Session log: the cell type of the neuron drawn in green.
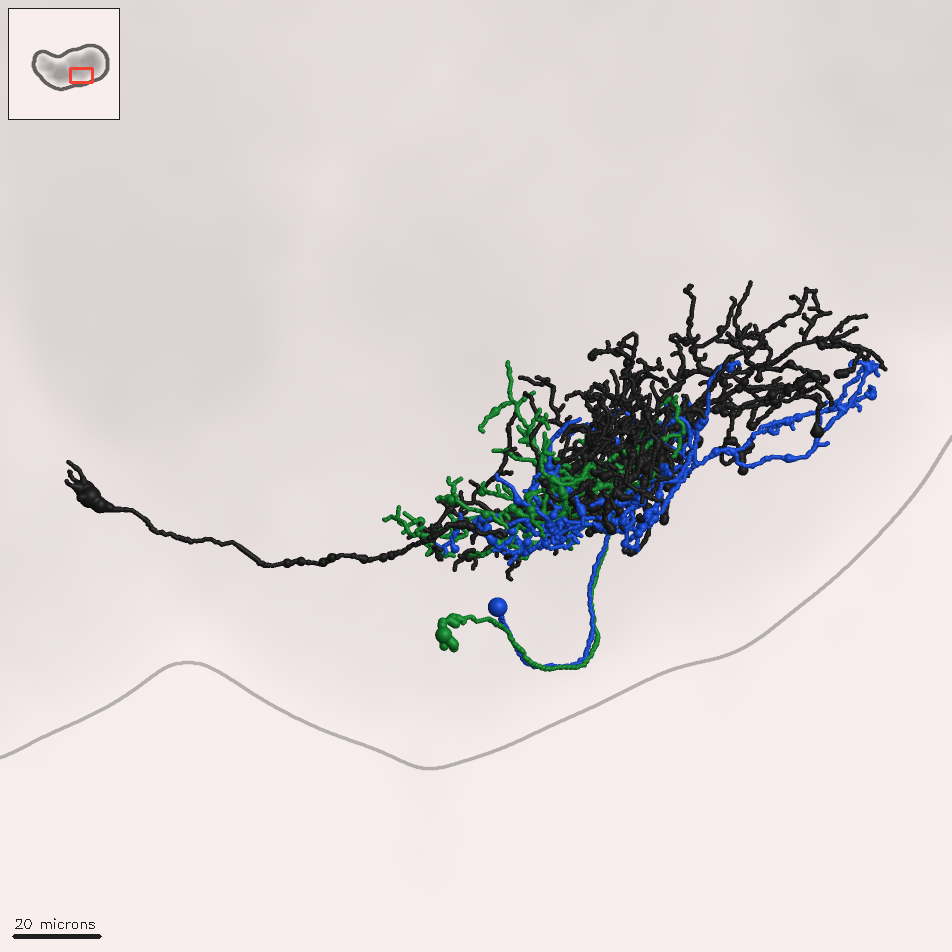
GNG319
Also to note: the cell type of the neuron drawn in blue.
GNG384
